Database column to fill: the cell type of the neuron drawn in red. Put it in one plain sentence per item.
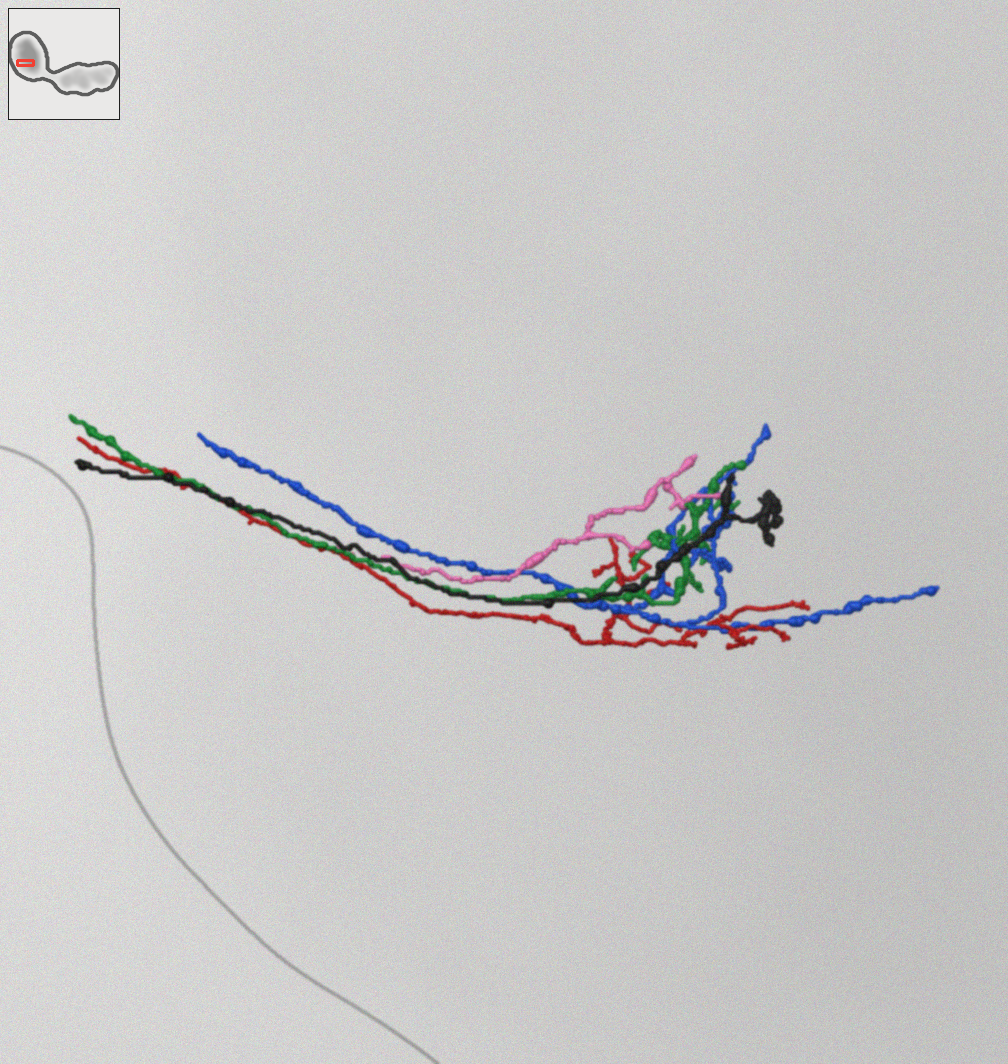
The cell type is JO-FD2.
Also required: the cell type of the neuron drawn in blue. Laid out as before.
The cell type is JO-EV3.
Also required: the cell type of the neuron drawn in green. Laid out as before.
The cell type is JO-EV5.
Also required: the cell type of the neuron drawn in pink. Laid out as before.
The cell type is JO-EV2.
